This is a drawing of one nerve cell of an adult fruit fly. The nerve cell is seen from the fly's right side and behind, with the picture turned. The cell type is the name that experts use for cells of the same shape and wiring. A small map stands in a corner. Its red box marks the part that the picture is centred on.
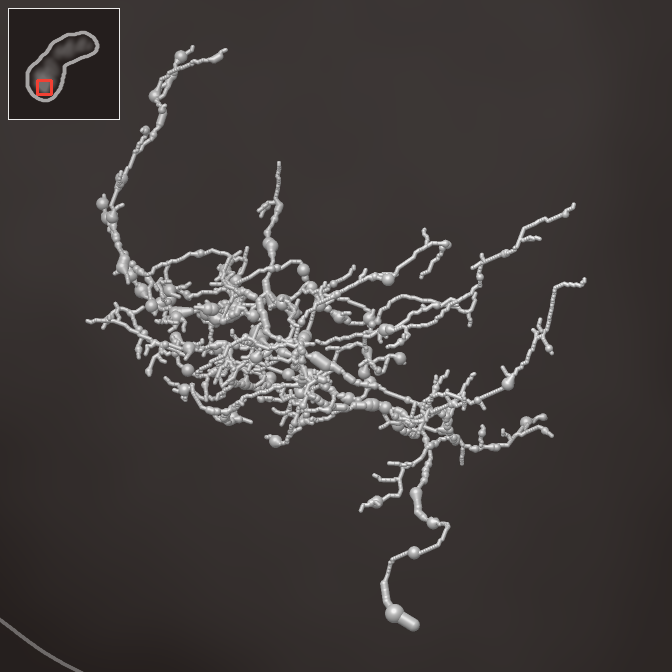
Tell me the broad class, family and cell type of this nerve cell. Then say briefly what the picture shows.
This is a central-brain intrinsic neuron. Its family is hemilineage SMPad3. The cell type is SMP122. The cell body is at the bottom of the picture. As drawn here it is about as wide as it is tall.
